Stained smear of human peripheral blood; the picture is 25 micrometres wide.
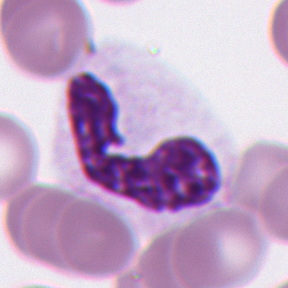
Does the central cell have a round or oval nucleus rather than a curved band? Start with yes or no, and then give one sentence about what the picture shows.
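No. The nucleus is a single unsegmented curved band, bent like a hook, running down from the upper left and then across to the right.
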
